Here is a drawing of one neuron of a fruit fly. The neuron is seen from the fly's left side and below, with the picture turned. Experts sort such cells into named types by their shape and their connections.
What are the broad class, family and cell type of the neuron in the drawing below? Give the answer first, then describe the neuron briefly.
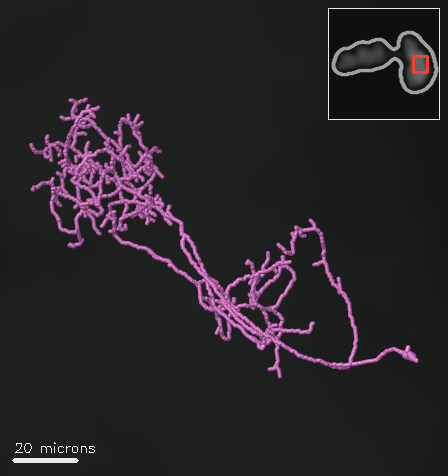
It is a central-brain intrinsic neuron. Its family is hemilineage LHd1. Its cell type is LHAD3f1_b. By the scale bar it is about 120 microns wide in this view. The picture shows dozens of branch ends.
